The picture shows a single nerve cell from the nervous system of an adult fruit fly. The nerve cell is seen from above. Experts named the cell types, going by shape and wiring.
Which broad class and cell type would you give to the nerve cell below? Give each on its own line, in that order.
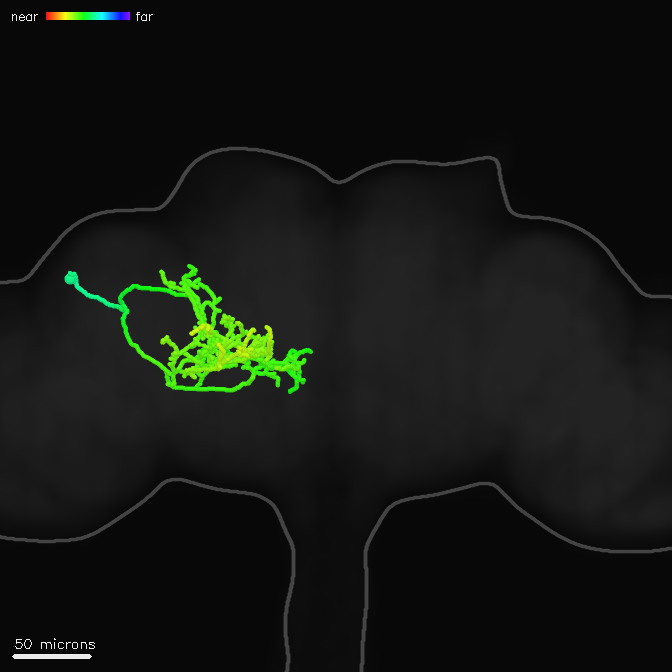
central-brain intrinsic neuron
CL108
